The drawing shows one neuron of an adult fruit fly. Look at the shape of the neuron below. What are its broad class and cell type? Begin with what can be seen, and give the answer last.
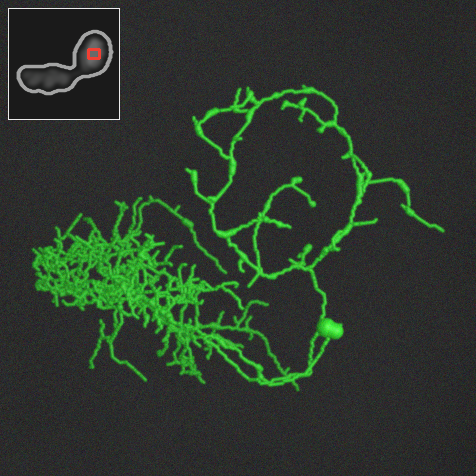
In this view it is wider than it is tall. This is a central-brain intrinsic neuron. It is of cell type AVLP407.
